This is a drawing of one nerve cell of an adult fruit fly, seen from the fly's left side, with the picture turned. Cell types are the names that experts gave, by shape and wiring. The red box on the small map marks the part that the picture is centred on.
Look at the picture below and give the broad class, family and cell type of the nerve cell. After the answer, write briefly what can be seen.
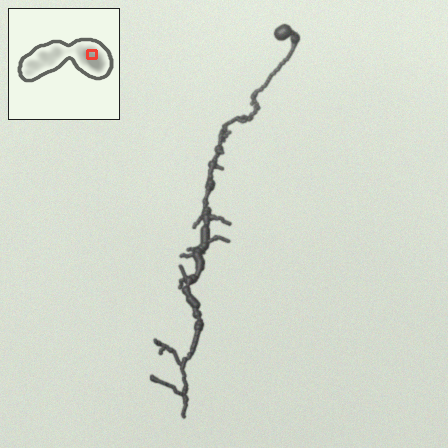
This is an optic-lobe intrinsic neuron. Its family is Dm. It is of cell type Dm3b. As drawn here it is more than twice as tall as it is wide.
